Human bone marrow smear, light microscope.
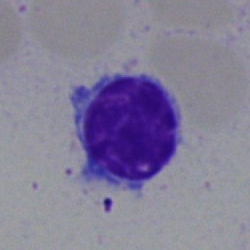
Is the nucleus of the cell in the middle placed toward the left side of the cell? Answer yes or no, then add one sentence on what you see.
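No. The cytoplasm is widest on the left side of the cell.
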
